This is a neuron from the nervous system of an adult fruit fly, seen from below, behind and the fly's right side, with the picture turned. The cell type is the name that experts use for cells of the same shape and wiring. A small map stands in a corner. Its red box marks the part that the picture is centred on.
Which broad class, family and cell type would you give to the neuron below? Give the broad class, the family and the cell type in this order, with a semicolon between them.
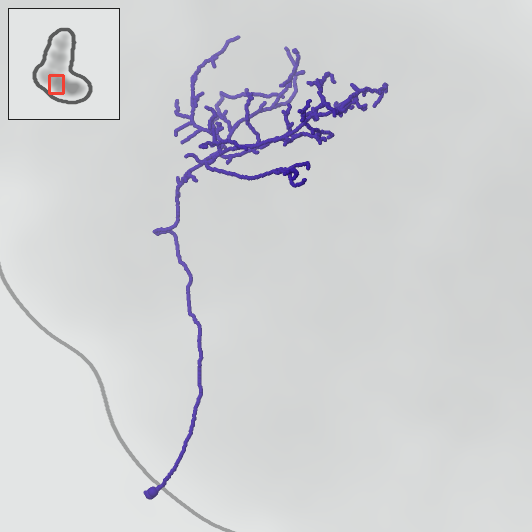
central-brain intrinsic neuron; hemilineage MD3; PS323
